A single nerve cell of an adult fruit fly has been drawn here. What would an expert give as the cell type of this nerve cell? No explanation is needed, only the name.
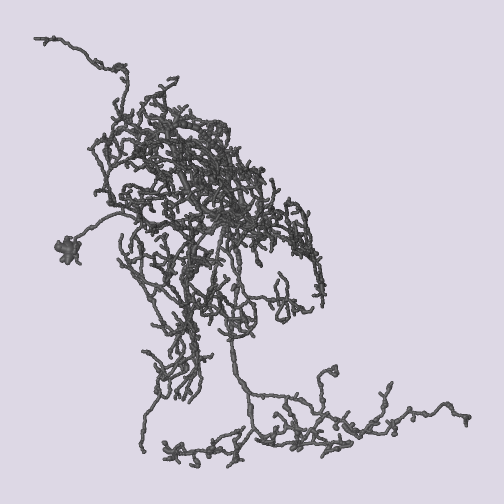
SLP278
